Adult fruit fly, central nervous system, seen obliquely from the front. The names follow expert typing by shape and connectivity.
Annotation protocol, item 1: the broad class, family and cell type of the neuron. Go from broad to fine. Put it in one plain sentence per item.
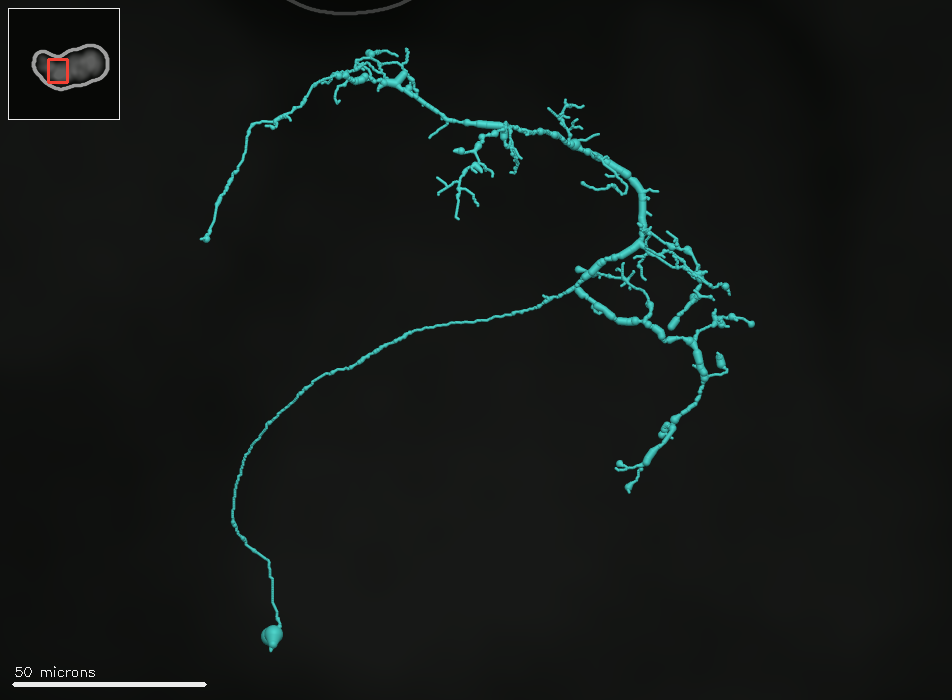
A nerve-cord intrinsic neuron of hemilineage 06B, type IN06B079.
